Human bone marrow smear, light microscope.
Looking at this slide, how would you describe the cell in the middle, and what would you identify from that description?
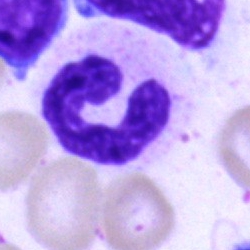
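Start with the nucleus: a single band, not segmented, curved into a C shape whose opening faces the upper right. Now the chromatin, which is dense, deep purple and coarsely clumped. In the cytoplasm you'll find fine, sparse pinkish-lilac granules. Putting that together, this is a band neutrophil.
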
